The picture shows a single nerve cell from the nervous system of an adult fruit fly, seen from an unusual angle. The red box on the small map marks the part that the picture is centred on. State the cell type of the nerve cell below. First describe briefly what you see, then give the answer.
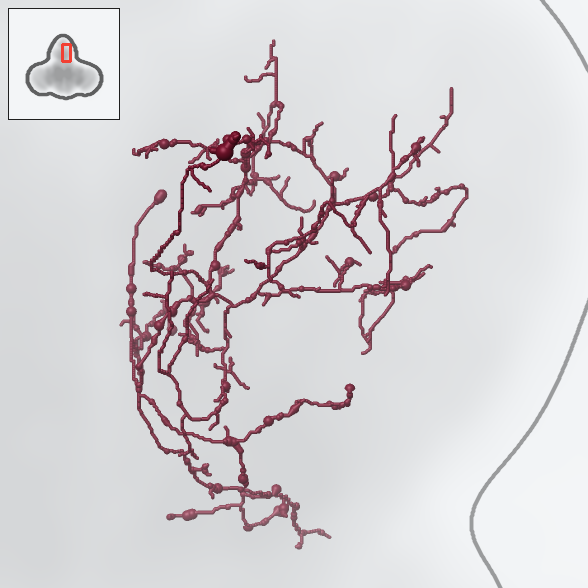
Its cell body lies at the top of the picture. Dozens of branch ends can be seen. This is a nerve-cord intrinsic neuron. The cell type is IN01B034.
